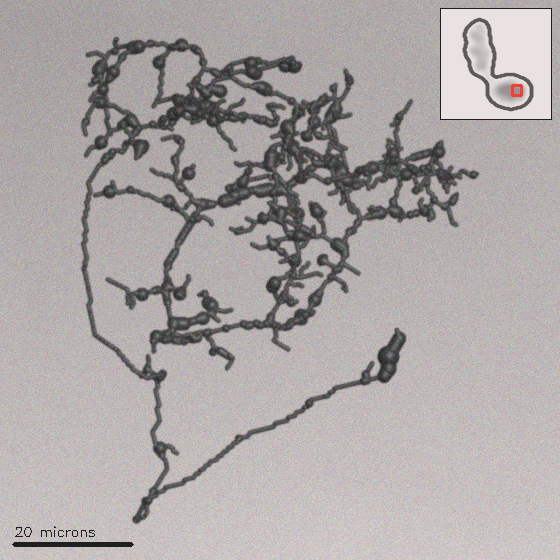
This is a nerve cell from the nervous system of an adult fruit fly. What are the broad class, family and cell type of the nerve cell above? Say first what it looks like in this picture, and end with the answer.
From top to bottom in the picture it spans about 80 microns. In this view it is about as wide as it is tall. This is a central-brain intrinsic neuron. Its family is hemilineage VLPl4_dorsal. The cell type is LHAV4i1.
